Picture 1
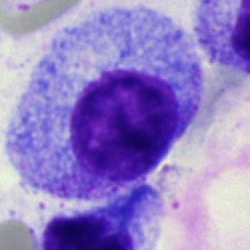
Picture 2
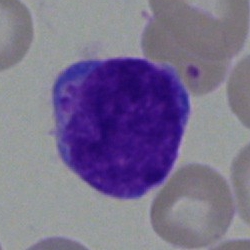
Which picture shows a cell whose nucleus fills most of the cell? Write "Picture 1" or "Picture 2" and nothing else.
Picture 2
